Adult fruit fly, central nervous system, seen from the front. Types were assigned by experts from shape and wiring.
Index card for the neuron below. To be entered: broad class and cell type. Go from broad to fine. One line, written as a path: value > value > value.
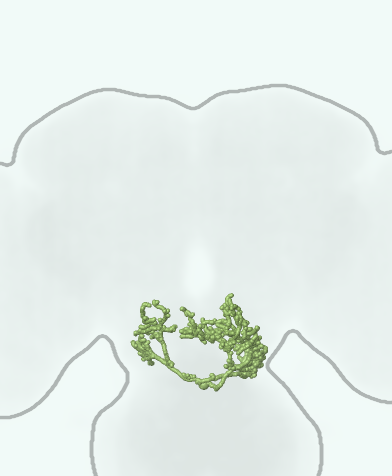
central-brain intrinsic neuron > GNG204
